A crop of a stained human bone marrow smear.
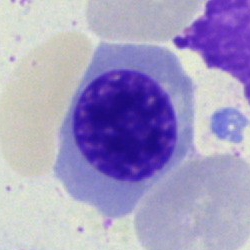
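Erythroblast: the central cell of this stained human bone marrow smear. Its outline is angular and irregular, moulded against the neighbouring cells. The coarse chromatin forms dark purple clumps separated by small paler spots. The cytoplasm is a pale greyish-blue, and no vacuoles are visible in it.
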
